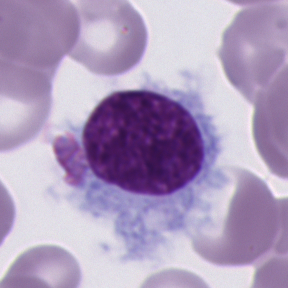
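Hairy cell, the central cell of a stained peripheral blood smear. Its outer border is ragged, with fine hair-like projections all around. The pale greyish-blue cytoplasm forms a rim that is wider below the nucleus than above it and shows no distinct granules.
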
